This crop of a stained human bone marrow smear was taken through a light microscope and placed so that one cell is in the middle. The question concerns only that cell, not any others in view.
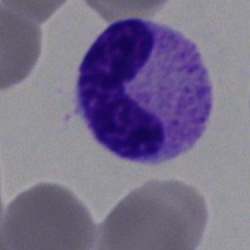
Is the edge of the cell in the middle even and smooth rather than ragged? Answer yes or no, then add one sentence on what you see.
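Yes. The cell outline is round and smooth.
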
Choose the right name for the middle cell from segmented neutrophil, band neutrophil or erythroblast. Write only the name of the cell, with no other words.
band neutrophil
